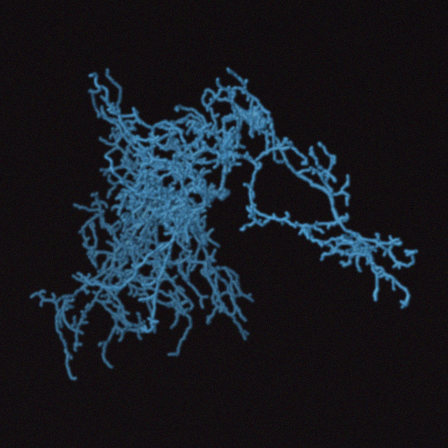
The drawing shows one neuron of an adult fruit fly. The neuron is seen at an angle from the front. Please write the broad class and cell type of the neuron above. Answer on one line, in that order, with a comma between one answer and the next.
central-brain intrinsic neuron, PS307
